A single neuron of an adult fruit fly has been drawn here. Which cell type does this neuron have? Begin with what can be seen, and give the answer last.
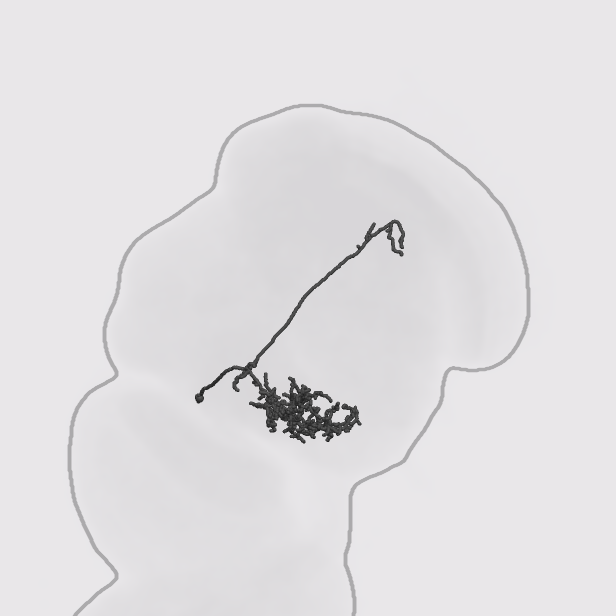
In this view it is about as wide as it is tall. Its broad class is central-brain intrinsic neuron. The cell type is WED117.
